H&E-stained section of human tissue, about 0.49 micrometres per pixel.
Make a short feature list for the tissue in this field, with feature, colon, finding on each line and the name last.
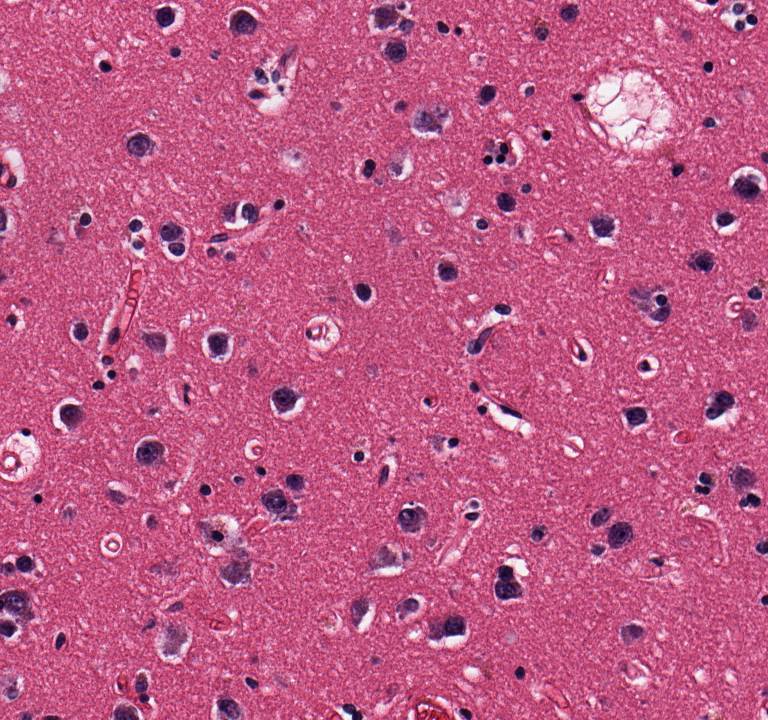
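Matrix: finely granular to fibrillary pink, filling the whole field
Distribution: cells scattered singly and fairly evenly, not in sheets or nests
Small cells: many round, dark-staining nuclei with little visible cytoplasm
Larger cells: scattered, with round to angular nuclei and a rim of purplish cytoplasm
Identity: cerebral cortex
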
